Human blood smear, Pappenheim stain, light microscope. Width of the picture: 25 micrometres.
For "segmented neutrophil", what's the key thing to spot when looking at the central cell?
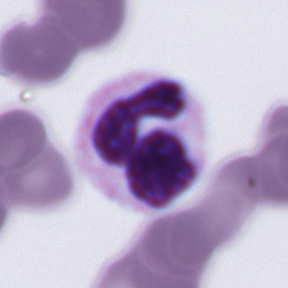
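The central cell is a segmented neutrophil. Its nucleus is made of two lobes, the upper one a curved band that bends from the left side across to the upper right. The chromatin is dark purple and coarsely clumped, and fine pinkish granules lie in the cytoplasm.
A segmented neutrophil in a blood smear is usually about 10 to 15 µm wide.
At about 12 micrometres across, this cell falls within that usual range.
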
